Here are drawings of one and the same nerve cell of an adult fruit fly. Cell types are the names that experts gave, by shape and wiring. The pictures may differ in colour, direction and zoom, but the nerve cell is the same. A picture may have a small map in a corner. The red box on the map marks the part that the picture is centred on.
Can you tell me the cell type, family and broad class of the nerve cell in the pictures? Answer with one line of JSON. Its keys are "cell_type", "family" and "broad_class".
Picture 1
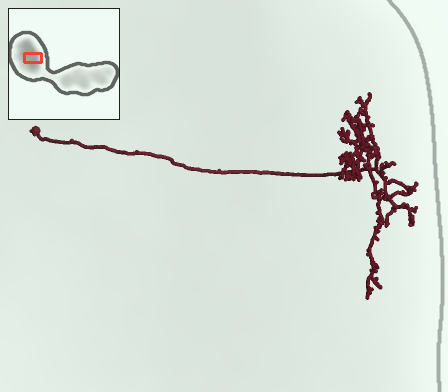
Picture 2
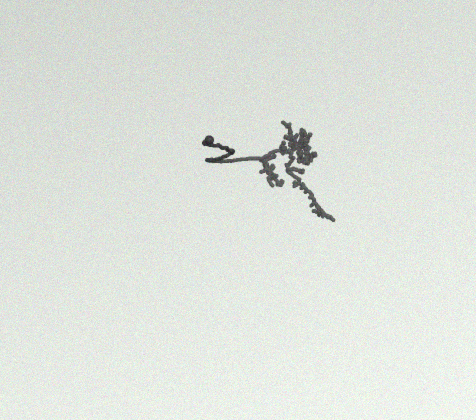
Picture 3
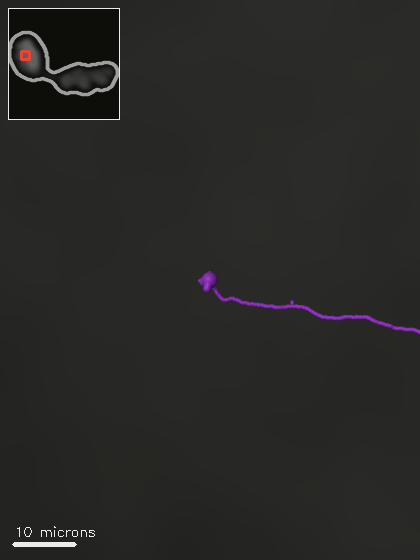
{"cell_type": "Tm24", "family": "Tm", "broad_class": "optic-lobe intrinsic neuron"}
